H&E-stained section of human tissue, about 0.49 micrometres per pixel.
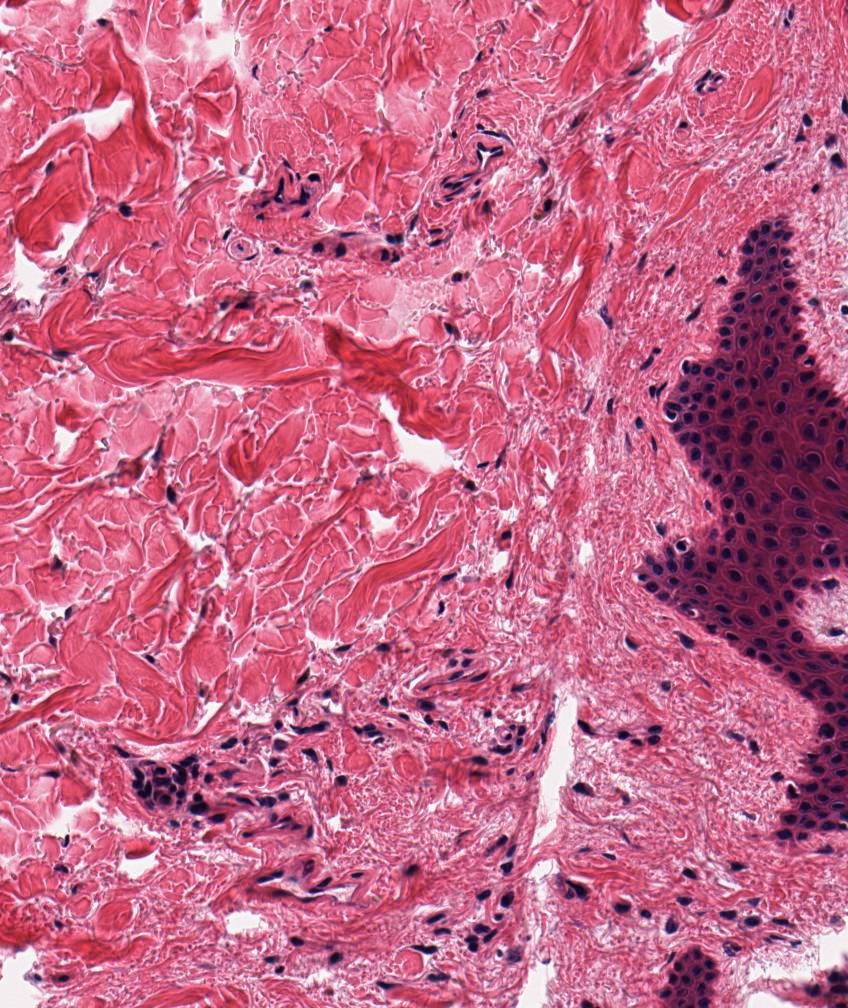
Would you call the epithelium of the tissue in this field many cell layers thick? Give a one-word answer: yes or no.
Yes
